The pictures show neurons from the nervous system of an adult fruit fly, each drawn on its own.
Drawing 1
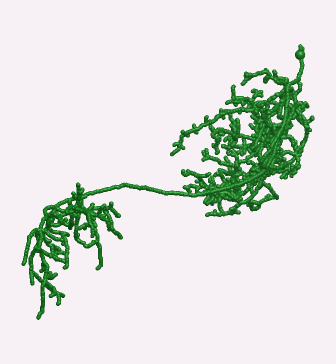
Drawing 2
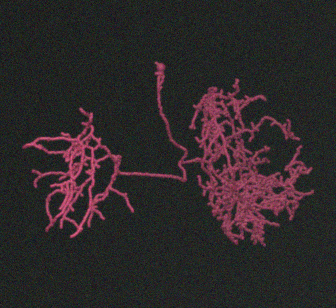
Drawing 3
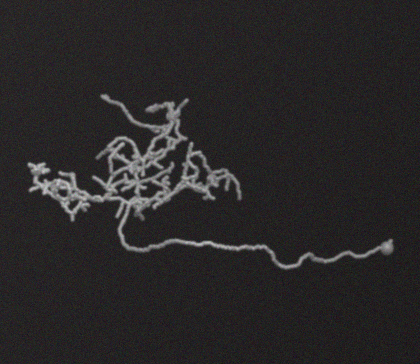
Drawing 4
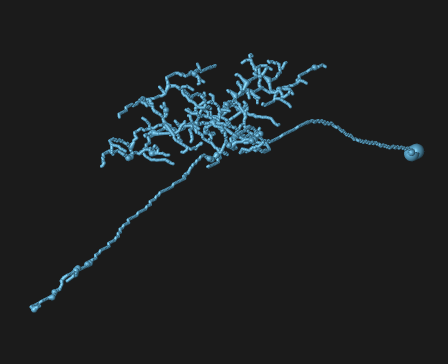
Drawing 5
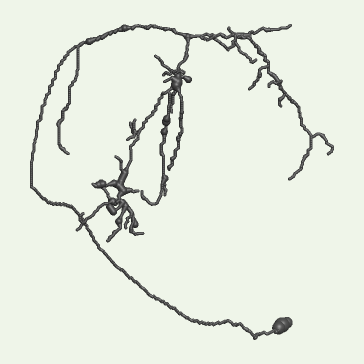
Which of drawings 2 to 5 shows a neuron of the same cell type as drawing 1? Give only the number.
2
